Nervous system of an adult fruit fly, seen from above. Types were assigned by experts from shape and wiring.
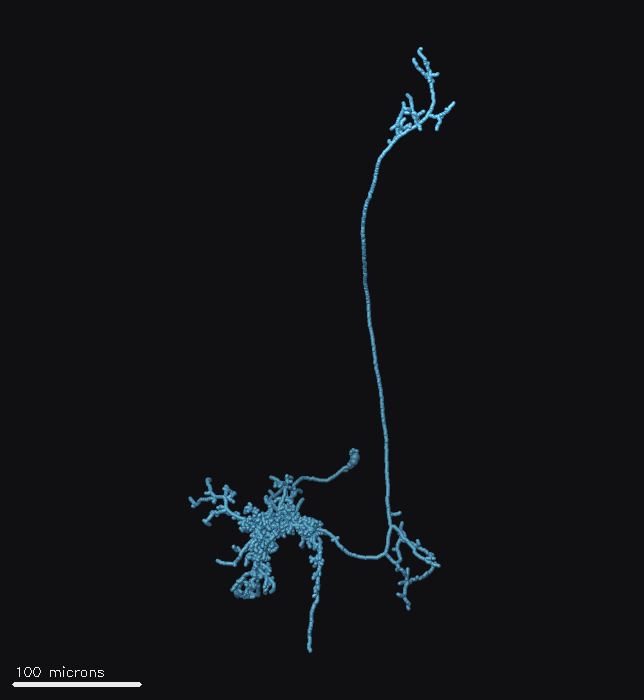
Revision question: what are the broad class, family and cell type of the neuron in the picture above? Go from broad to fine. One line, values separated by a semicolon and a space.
ascending neuron; hemilineage 07B; AN07B017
